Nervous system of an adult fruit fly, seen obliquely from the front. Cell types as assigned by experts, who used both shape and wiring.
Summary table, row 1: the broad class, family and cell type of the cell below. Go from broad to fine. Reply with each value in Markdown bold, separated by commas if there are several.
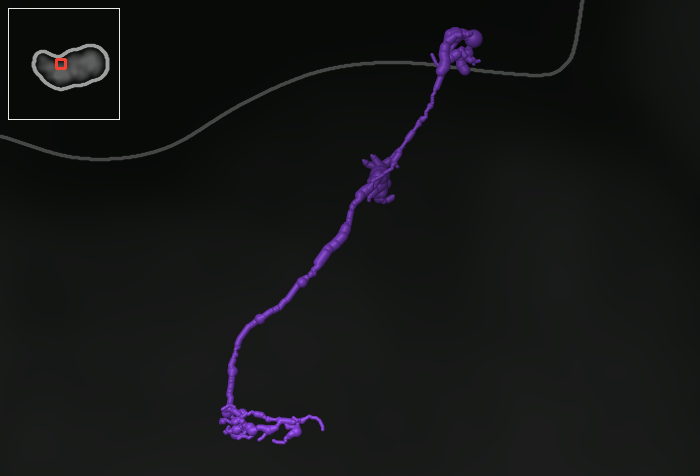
**optic-lobe intrinsic neuron**, **T**, **T1**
